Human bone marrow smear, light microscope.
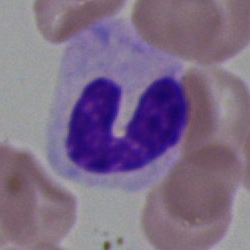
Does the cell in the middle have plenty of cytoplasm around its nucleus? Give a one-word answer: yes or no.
Yes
